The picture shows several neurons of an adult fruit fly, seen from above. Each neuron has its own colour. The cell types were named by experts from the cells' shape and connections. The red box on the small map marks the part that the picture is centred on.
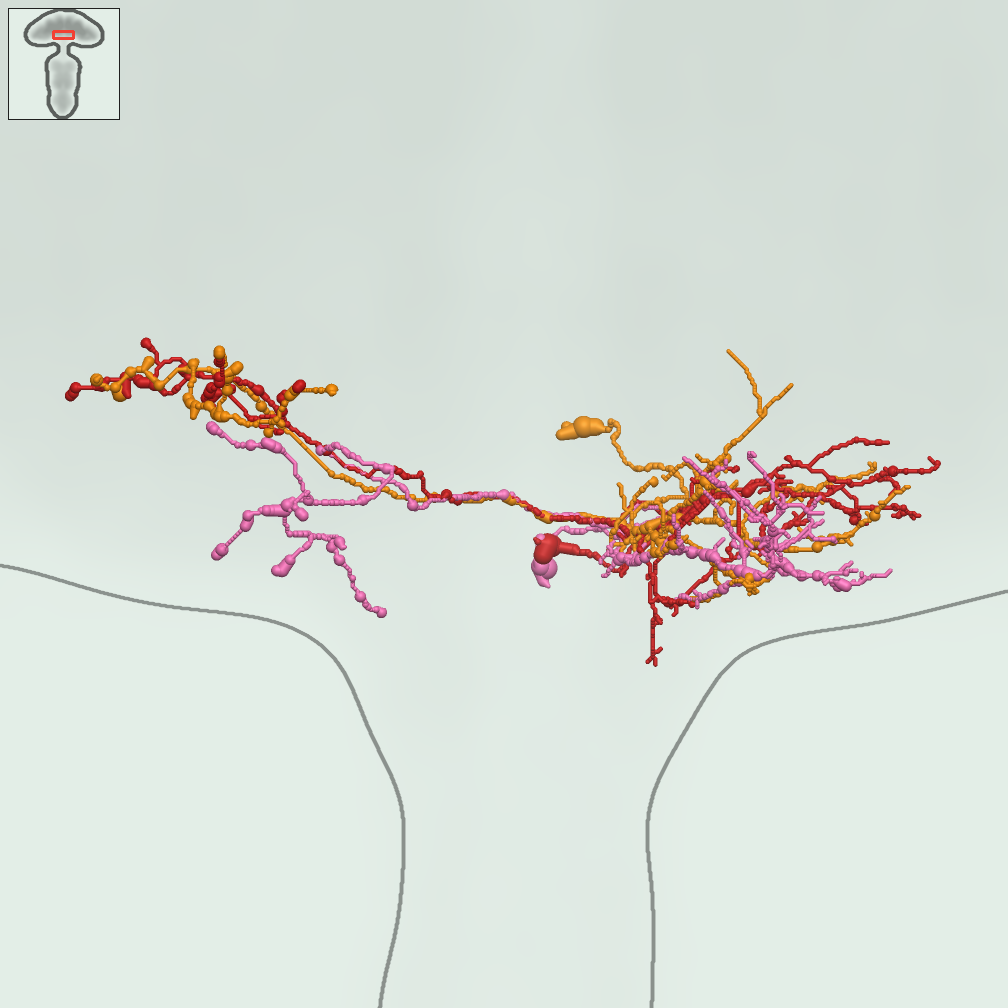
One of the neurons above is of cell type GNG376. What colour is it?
orange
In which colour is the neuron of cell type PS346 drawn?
pink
